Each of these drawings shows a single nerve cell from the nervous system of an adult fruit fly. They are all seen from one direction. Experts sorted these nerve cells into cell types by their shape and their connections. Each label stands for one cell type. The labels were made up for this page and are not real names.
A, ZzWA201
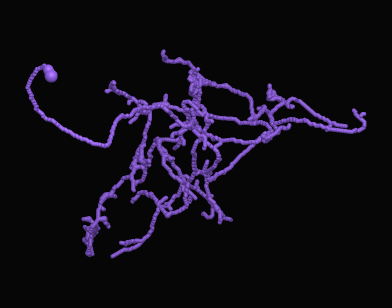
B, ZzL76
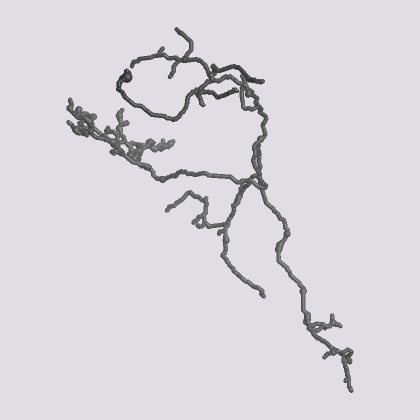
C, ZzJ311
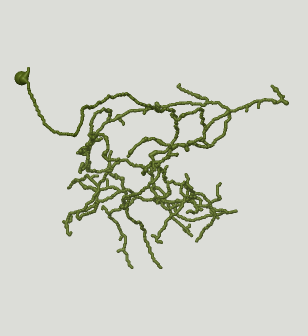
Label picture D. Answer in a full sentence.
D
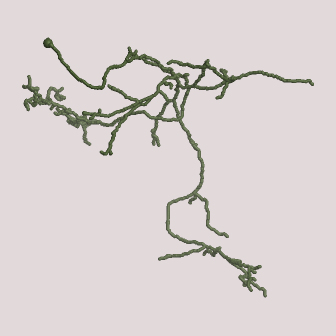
It belongs to ZzL76.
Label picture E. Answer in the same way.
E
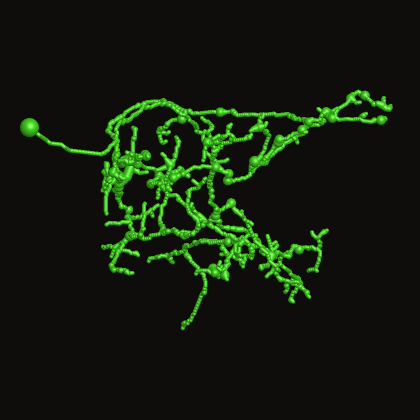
It belongs to ZzJ311.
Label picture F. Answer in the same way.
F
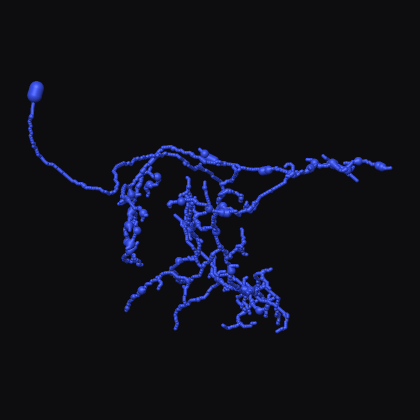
It belongs to ZzJ311.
